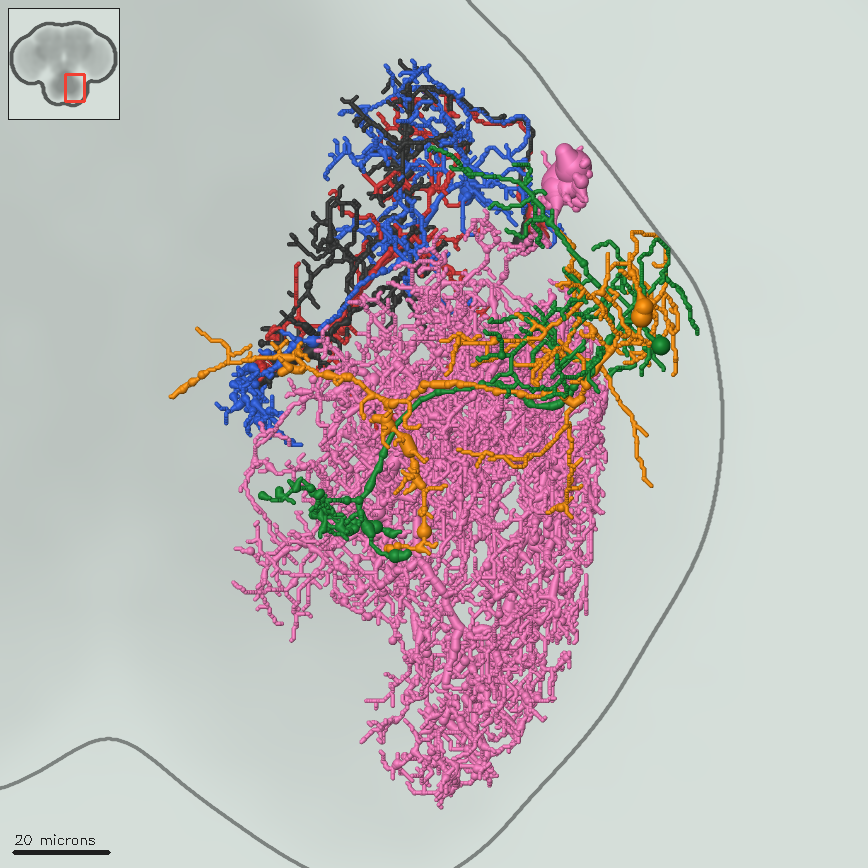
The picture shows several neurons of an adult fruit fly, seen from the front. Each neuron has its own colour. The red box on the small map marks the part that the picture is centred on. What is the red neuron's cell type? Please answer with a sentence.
The cell type is IN19A096.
